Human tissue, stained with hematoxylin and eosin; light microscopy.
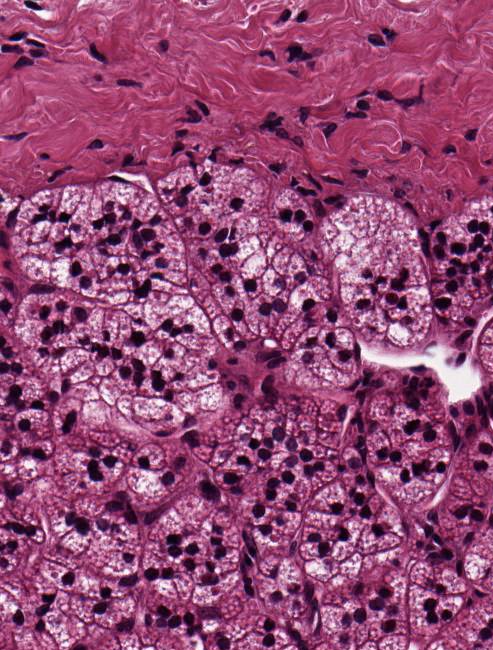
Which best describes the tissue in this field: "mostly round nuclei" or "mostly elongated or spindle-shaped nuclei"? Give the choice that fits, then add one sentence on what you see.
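Mostly round nuclei. The nuclei of the nest cells are small, round and darkly stained.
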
